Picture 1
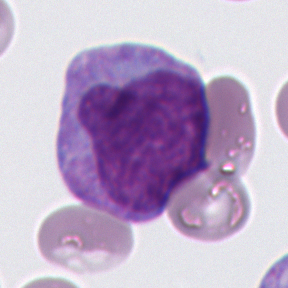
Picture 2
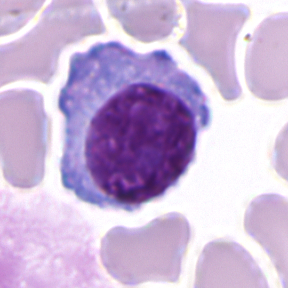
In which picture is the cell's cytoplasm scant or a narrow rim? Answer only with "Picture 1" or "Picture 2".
Picture 1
